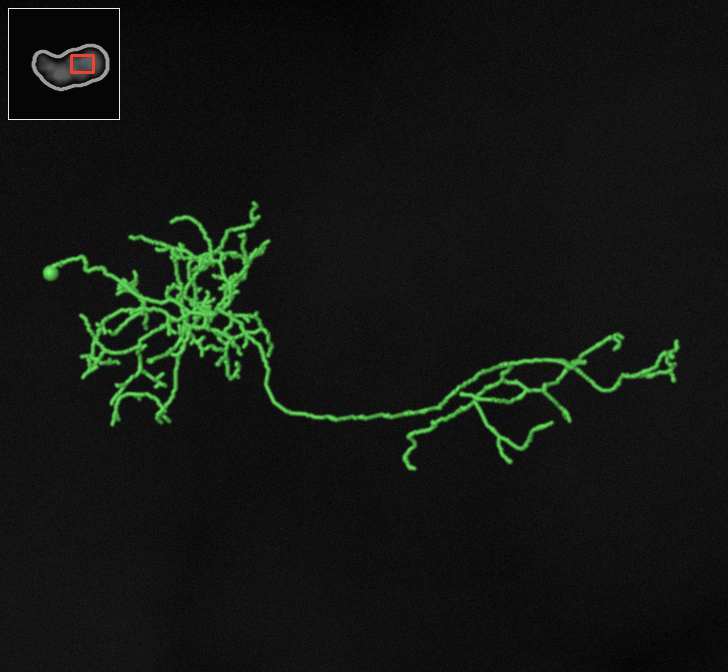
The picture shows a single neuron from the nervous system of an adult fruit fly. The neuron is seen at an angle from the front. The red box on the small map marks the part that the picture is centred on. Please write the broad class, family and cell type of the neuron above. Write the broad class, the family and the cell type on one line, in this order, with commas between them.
central-brain intrinsic neuron, hemilineage DM5_central, IB076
